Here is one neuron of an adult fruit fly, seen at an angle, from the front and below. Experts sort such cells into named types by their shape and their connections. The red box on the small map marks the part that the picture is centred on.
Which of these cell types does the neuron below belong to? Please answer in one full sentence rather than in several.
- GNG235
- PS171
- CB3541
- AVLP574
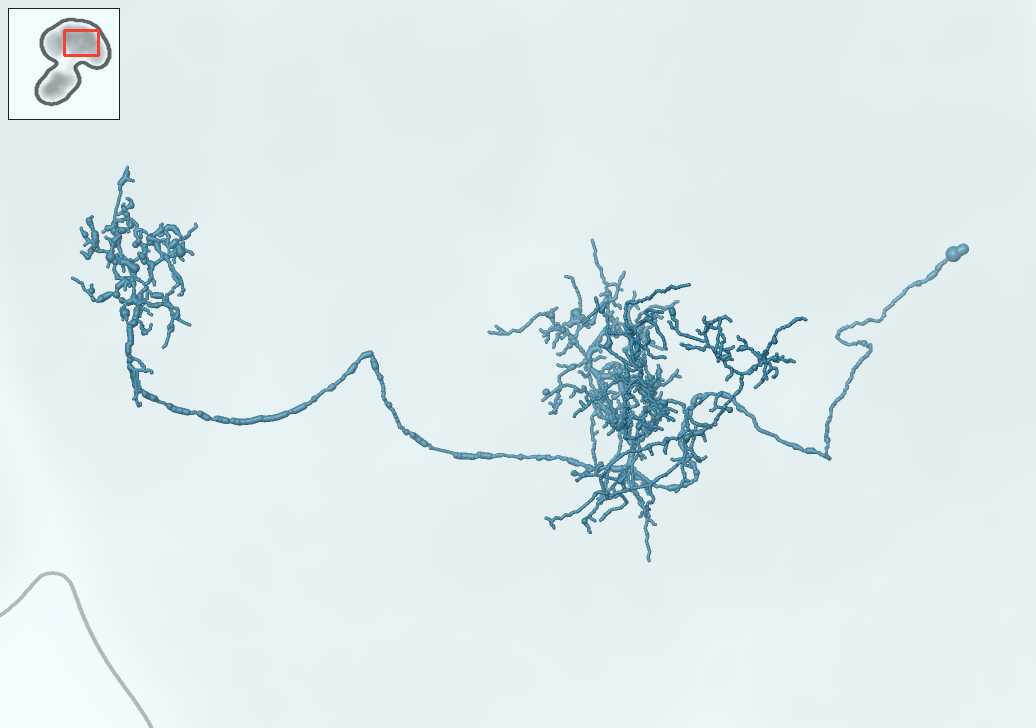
This neuron carries the cell type designation PS171.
